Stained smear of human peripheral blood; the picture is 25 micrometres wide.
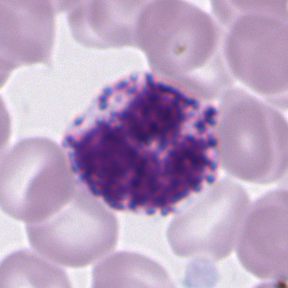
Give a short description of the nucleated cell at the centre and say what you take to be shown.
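Roughly round outline, I'd say. Coarse dark blue-violet granules lie over the nucleus and the cytoplasm alike, and they reach the margin, beading the edge. The nuclear chromatin looks dark purple and dense. This is a basophil.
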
